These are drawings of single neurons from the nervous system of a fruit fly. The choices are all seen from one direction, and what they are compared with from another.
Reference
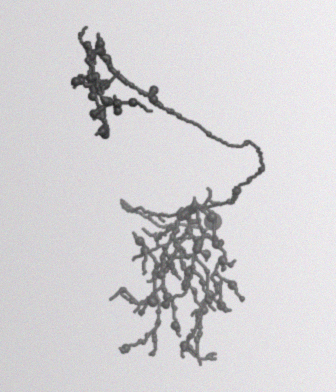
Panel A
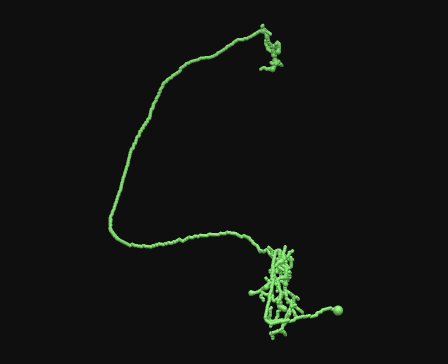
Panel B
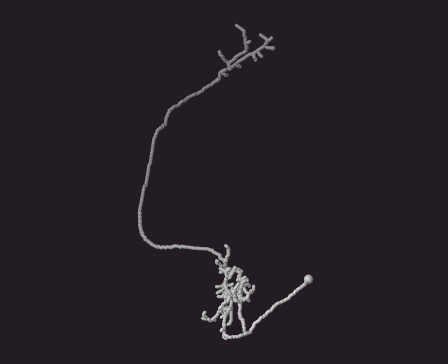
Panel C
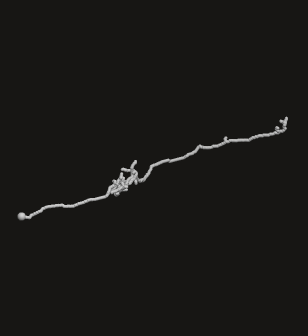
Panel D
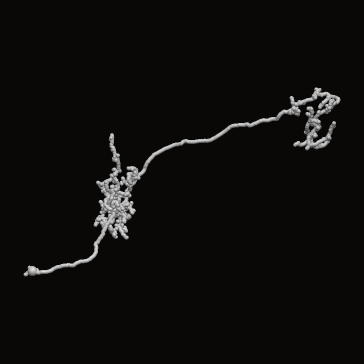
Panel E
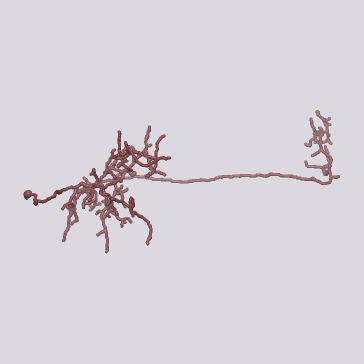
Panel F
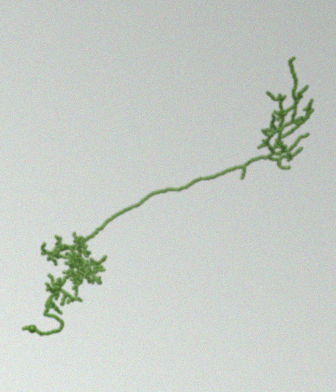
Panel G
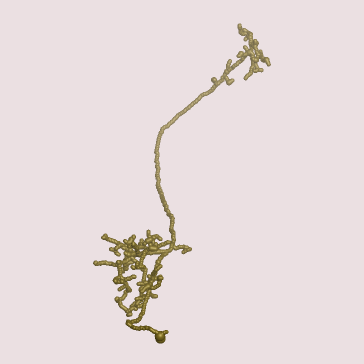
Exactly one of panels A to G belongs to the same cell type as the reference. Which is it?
G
